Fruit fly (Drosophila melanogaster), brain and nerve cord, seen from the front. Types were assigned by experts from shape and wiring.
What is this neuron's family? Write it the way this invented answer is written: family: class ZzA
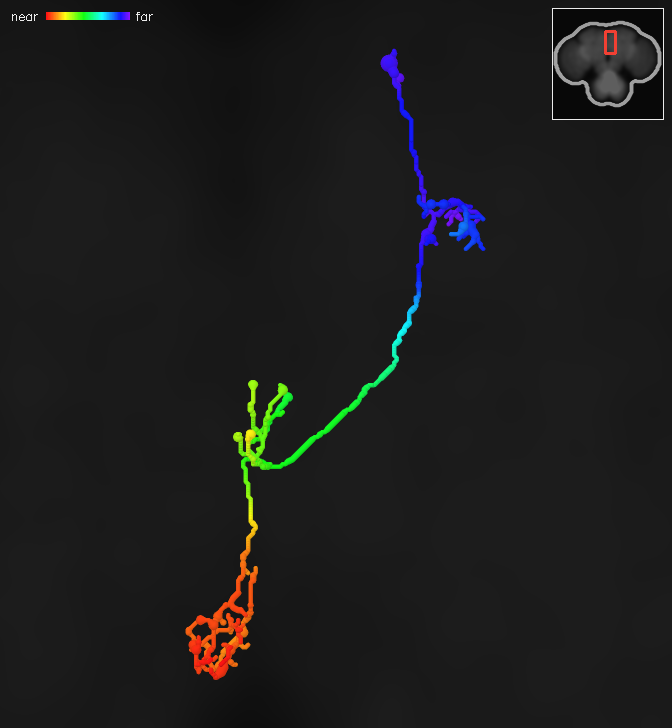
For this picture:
family: class CX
